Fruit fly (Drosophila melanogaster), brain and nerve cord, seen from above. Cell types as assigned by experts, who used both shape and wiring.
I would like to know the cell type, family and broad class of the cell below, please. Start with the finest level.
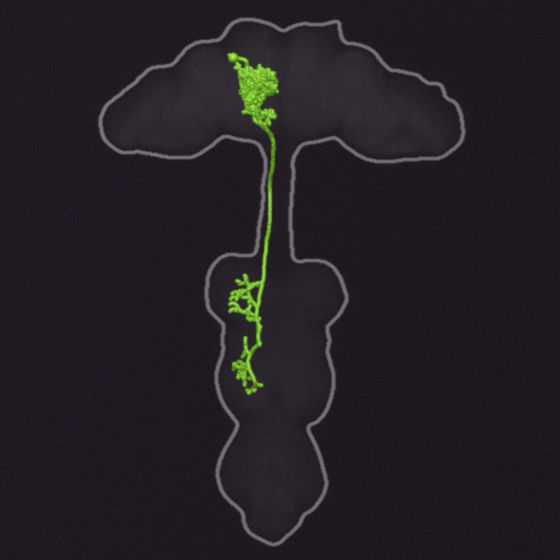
DNb08; DNb; descending neuron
